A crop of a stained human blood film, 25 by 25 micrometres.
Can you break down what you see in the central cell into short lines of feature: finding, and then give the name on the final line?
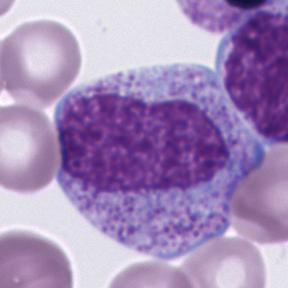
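Granules: many fine purple ones filling the cytoplasm
Nucleus: toward the upper part, more cytoplasm below it
Outline: smooth, without projections
Neighbour: another nucleated cell touching the upper right edge
Identification: promyelocyte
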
